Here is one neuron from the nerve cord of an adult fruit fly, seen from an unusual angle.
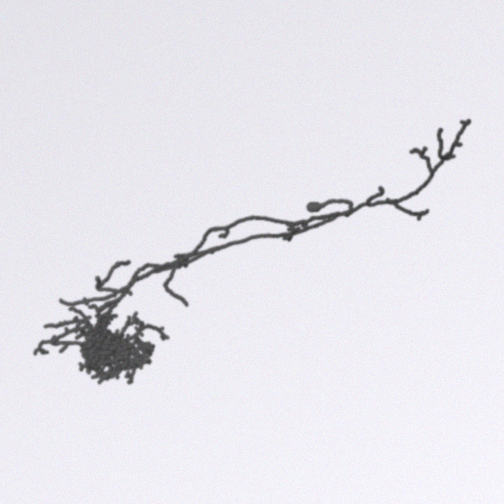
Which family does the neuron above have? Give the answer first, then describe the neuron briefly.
The family is hemilineage 11A. It is a nerve-cord intrinsic neuron. The picture shows dozens of branch ends. As drawn here it is wider than it is tall.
